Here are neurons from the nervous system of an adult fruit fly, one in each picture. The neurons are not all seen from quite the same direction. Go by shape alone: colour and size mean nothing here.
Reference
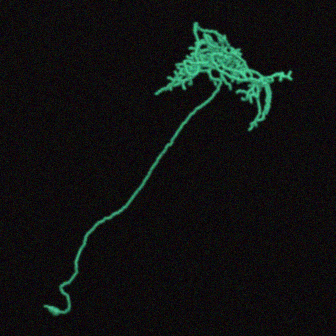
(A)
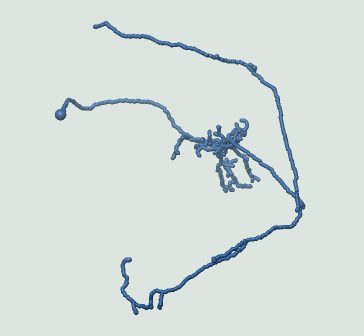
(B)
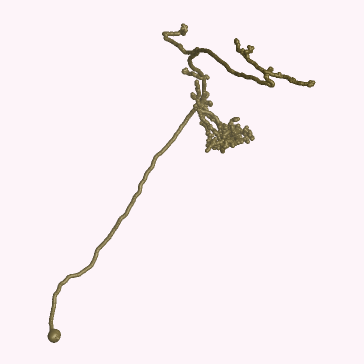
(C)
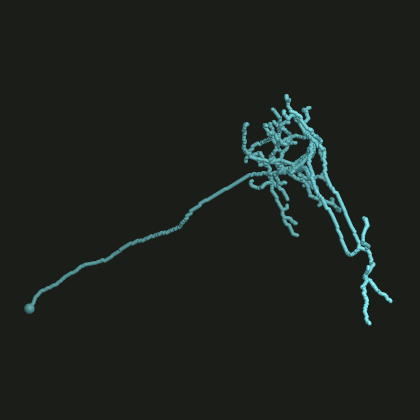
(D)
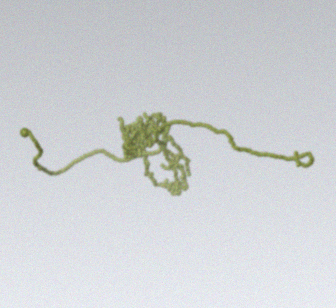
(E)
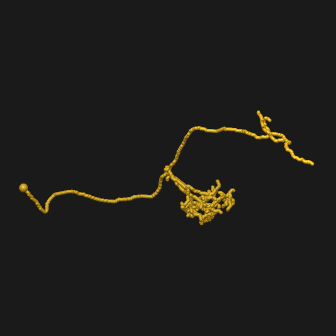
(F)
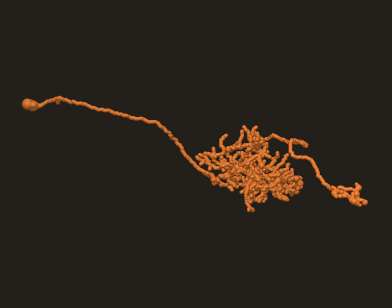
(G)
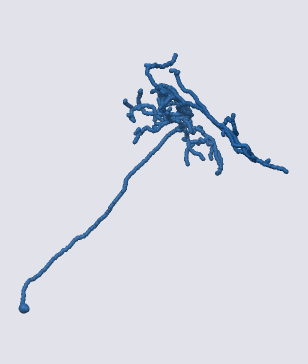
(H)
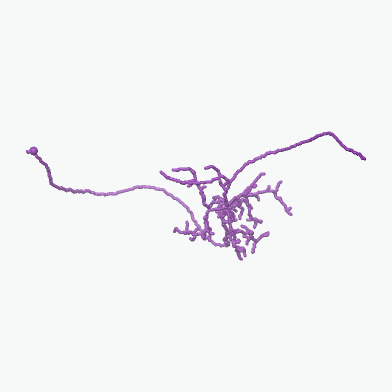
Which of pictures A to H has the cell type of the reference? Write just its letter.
D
